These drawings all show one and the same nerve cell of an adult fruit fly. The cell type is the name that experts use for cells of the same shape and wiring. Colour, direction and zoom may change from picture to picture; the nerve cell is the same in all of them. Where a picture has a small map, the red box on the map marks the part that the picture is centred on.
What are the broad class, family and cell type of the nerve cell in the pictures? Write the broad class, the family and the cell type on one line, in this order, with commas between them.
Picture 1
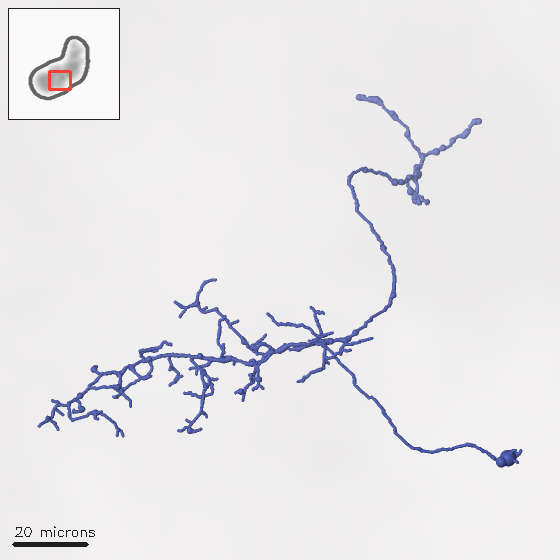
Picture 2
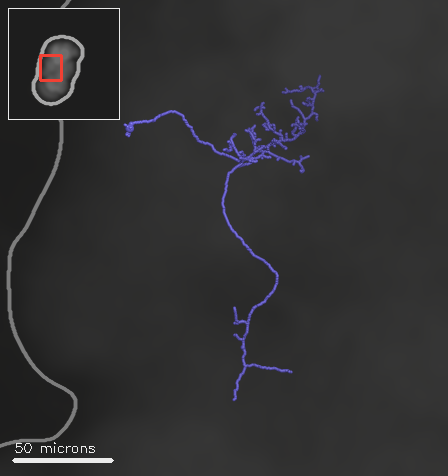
central-brain intrinsic neuron, hemilineage LB3, GNG272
